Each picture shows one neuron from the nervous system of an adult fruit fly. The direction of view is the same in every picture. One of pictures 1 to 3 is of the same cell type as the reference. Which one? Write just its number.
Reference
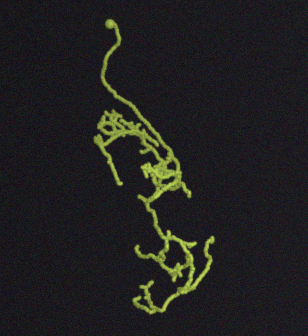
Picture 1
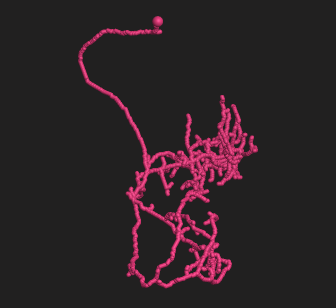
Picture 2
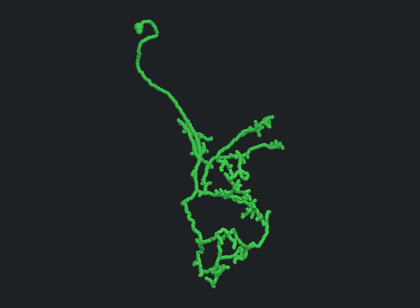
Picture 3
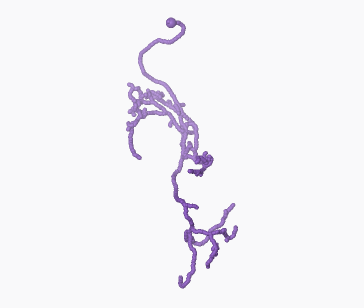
3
